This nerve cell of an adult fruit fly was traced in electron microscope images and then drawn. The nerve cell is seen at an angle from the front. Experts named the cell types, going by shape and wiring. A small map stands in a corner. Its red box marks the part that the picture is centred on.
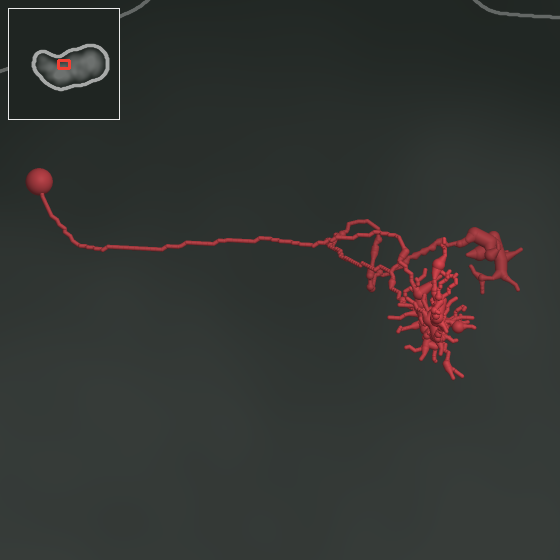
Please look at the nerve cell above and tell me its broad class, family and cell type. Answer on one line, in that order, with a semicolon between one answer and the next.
optic-lobe intrinsic neuron; T; T2a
